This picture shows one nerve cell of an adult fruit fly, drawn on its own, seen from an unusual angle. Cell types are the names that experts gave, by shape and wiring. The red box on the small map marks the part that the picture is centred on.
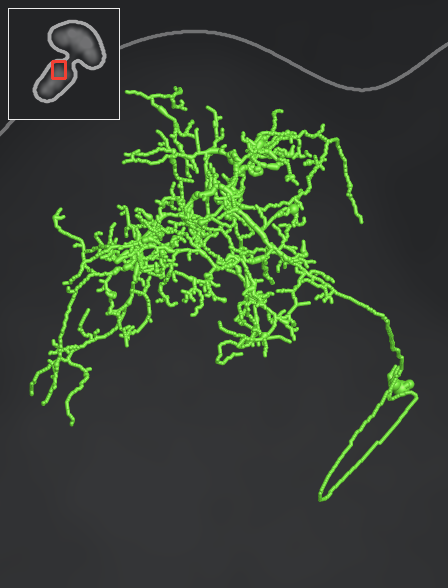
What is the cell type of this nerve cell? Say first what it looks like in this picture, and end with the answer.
It lies in the nerve cord. As drawn here it is about as wide as it is tall. This is a nerve-cord intrinsic neuron. The cell type is IN02A029.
